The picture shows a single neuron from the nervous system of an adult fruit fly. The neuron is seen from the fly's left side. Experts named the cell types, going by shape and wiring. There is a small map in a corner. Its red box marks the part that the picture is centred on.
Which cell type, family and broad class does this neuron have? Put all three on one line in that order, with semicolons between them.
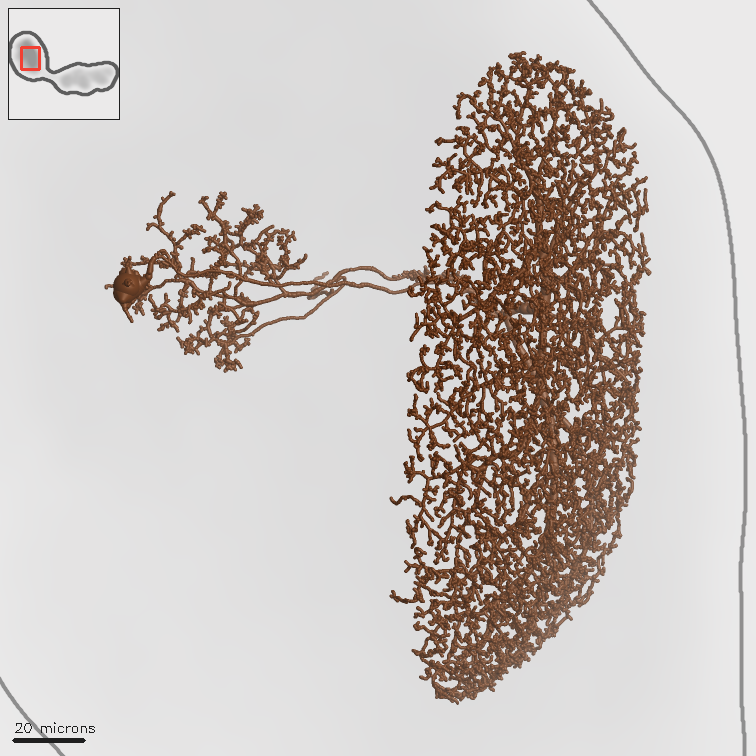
LT1d; hemilineage VLPl2_lateral; visual projection neuron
